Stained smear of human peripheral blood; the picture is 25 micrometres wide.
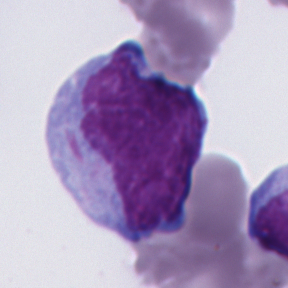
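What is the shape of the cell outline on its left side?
It is smooth and rounded.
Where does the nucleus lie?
Off-centre, toward the right side of the cell.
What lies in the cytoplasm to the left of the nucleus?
A thin pinkish streak; no coarse granules are seen anywhere in the cytoplasm.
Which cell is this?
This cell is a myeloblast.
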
